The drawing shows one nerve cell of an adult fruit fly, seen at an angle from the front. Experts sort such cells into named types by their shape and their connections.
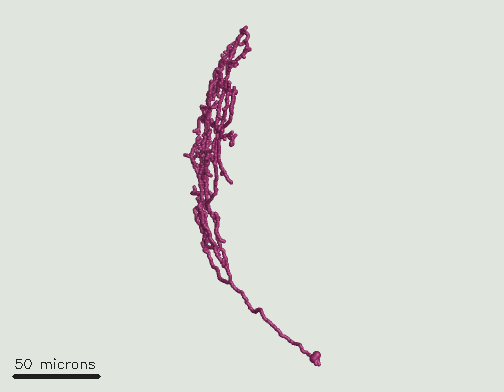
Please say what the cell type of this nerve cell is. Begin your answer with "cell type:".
cell type: Cm11c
